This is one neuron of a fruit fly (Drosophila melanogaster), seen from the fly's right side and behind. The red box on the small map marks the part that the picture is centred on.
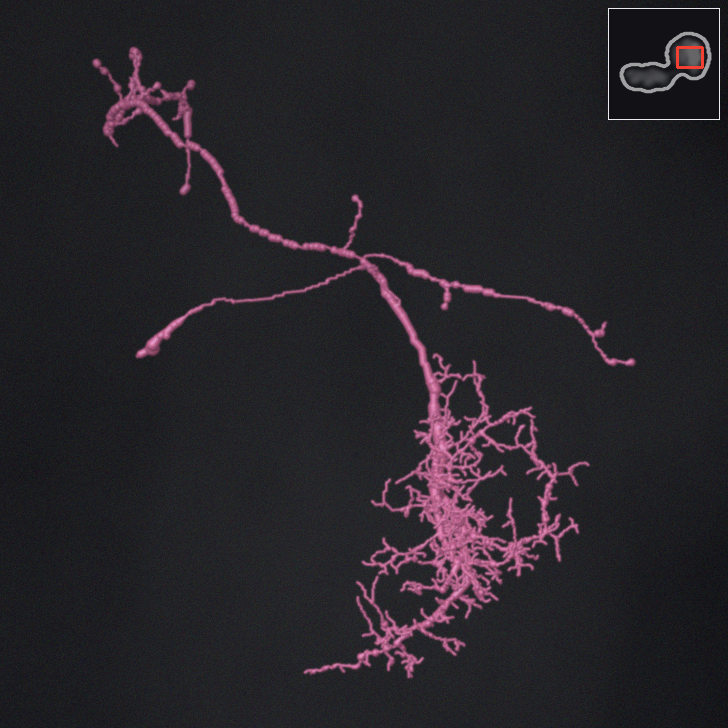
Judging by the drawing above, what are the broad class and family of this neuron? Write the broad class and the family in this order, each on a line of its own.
central-brain intrinsic neuron
hemilineage VLPl&p2_posterior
